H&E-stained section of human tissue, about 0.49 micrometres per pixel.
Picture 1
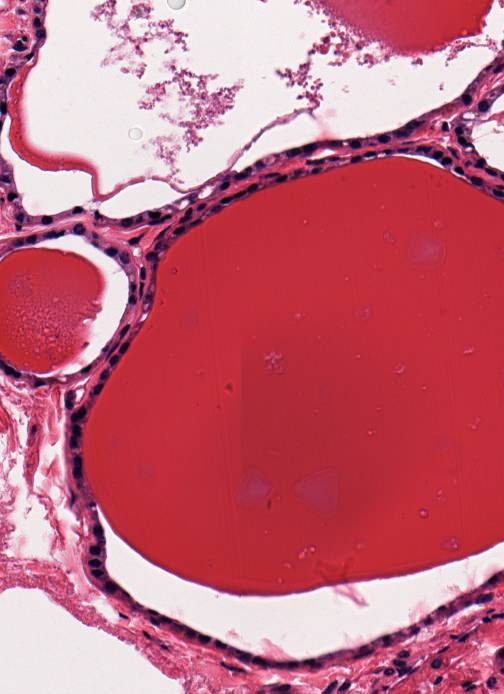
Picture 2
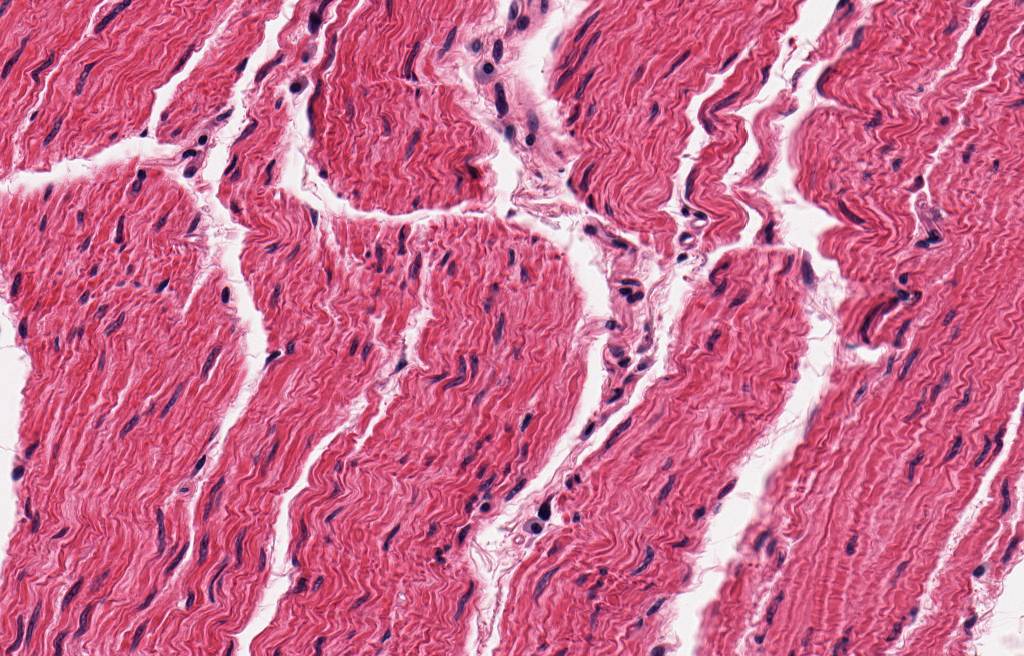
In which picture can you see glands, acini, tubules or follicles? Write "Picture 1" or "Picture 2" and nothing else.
Picture 1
